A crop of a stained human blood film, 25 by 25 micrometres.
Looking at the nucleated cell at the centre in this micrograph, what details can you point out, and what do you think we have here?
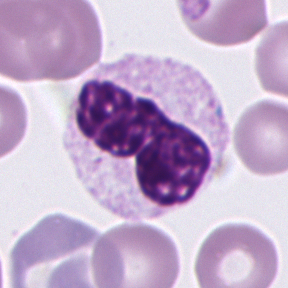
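Roughly round outline, and the two nuclear lobes line up from upper left to lower right. The chromatin's dark purple and densely clumped, and the cytoplasm is packed with fine, small lilac granules. That's a segmented neutrophil.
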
